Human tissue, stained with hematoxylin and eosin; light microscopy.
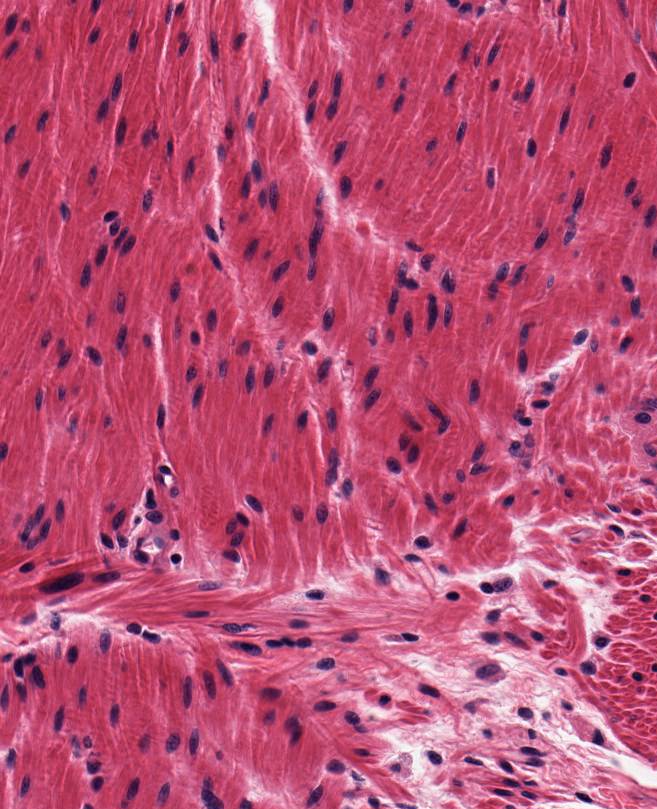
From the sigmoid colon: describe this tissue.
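Upper and middle field: muscle cells run mostly top to bottom, while a lower band runs roughly horizontally. At the lower right edge, a bundle cut across shows many small rounded cell profiles. Nuclei are elongated and cigar-shaped with blunt ends, lying along the cells' length. Thin pale strands of loose connective tissue, widest lower right, separate the bundles.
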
